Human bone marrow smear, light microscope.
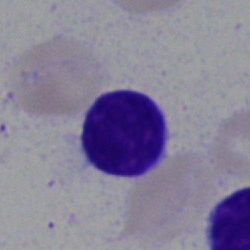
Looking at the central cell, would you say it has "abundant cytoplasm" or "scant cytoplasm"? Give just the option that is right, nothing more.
Scant cytoplasm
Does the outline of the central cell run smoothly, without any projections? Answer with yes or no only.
Yes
